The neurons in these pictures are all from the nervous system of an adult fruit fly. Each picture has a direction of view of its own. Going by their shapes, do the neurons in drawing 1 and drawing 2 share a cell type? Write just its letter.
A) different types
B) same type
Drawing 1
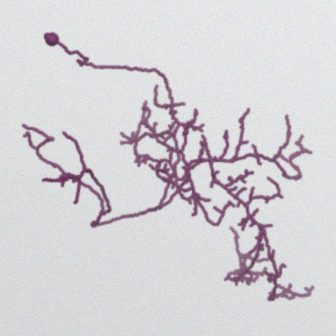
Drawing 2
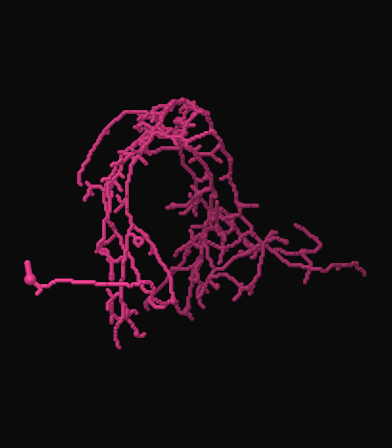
A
